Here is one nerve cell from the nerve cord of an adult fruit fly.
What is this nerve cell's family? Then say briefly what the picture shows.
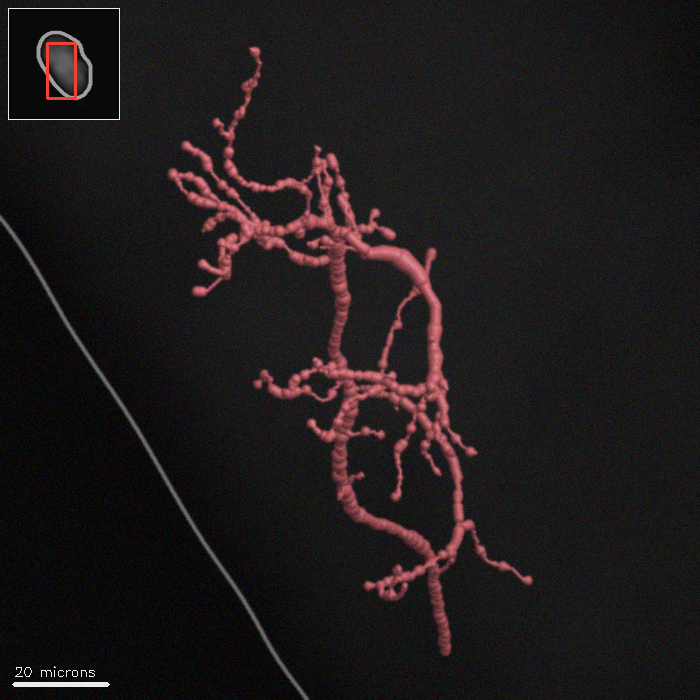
The family is DNp. Its broad class is descending neuron. No cell body is drawn. By the scale bar it is about 130 microns tall in this view. The picture shows dozens of branch ends.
